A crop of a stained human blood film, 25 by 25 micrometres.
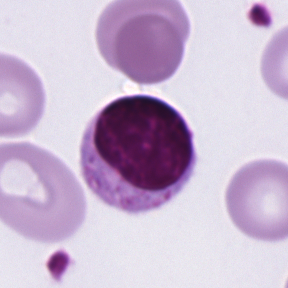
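Large granular lymphocyte: look at the nucleated cell in the middle, about 10 micrometres across. Its nucleus is round to oval, with no lobes or indentation, and it lies toward the upper right of the cell. Notice how dense and dark purple the chromatin is. The cytoplasm curves as a crescent along the lower left side, and if you look closely you will find small reddish-purple granules scattered through it.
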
